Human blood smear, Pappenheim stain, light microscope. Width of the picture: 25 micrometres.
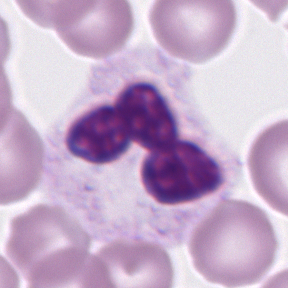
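Segmented neutrophil: the nucleated cell at the centre of a stained smear of human peripheral blood. Its nucleus is divided into three lobes, and the chromatin is dark purple and clumped, with paler patches between the clumps. No nucleoli are visible. Fine granules and small bluish-violet specks are scattered through the cytoplasm.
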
